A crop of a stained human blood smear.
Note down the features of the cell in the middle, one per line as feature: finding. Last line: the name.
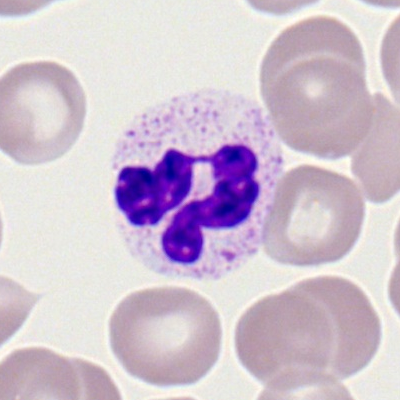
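Edge: smooth, no surface projections
Nucleus: several lobes, thin strands between them
Cytoplasm: plentiful, pale pink
Granules: fine, lilac, filling the cytoplasm
Name: segmented neutrophil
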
